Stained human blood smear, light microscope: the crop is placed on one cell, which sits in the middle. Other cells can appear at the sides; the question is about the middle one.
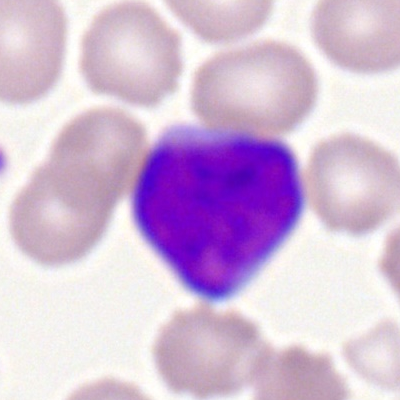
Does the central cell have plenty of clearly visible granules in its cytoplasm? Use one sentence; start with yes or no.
No, the cytoplasm of the cell shows no visible granules.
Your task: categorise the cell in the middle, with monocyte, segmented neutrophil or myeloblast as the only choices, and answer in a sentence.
In the centre of this crop there is a myeloblast.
